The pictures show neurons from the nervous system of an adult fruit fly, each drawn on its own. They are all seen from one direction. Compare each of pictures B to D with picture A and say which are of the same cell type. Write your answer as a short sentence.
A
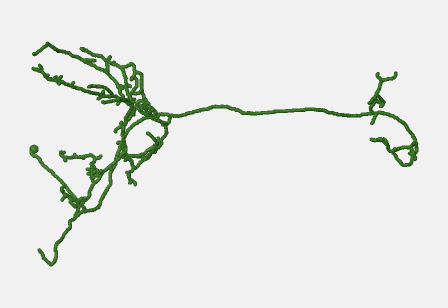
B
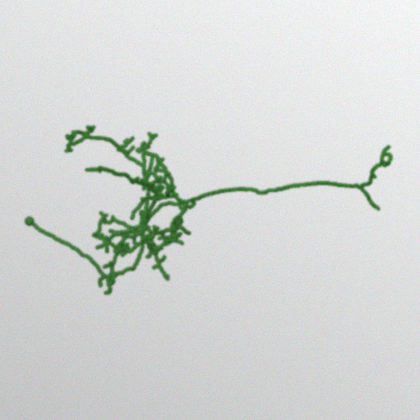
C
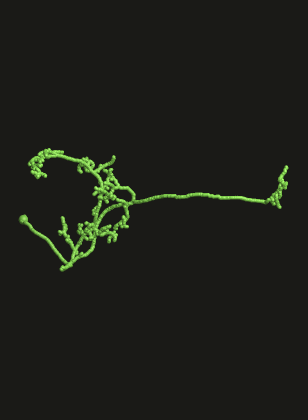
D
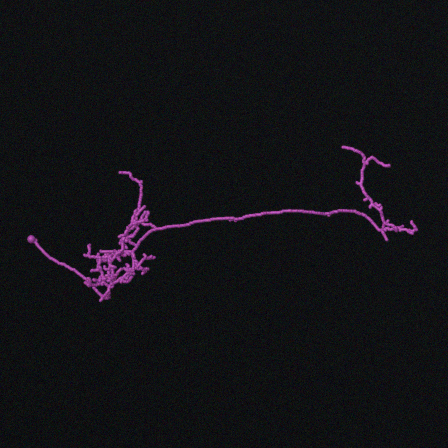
Picture B and picture C are of the same cell type.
